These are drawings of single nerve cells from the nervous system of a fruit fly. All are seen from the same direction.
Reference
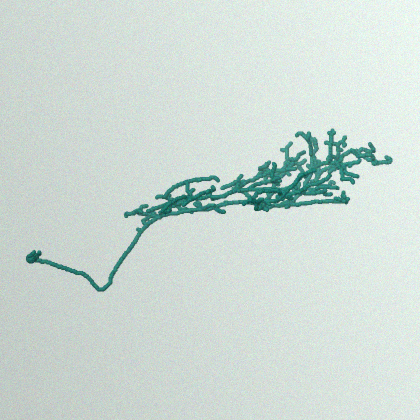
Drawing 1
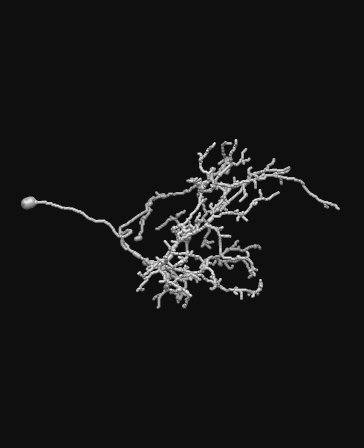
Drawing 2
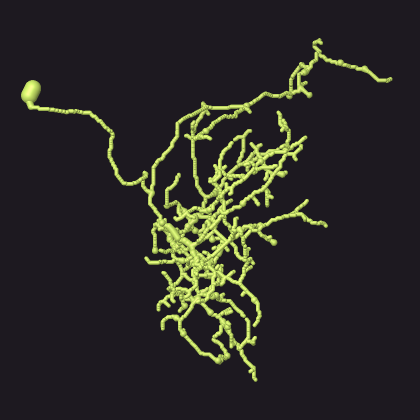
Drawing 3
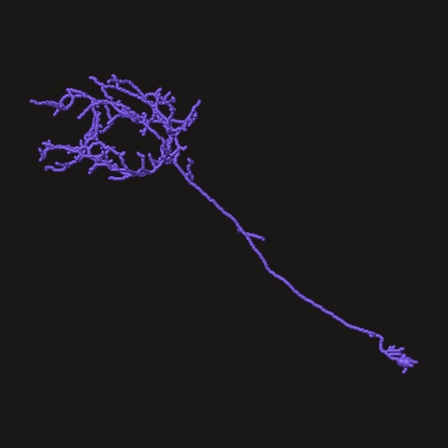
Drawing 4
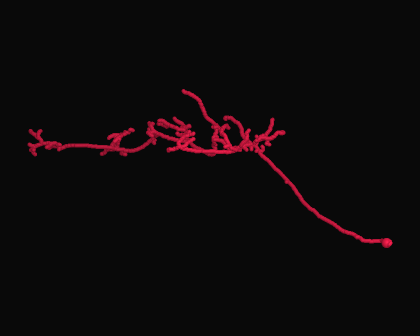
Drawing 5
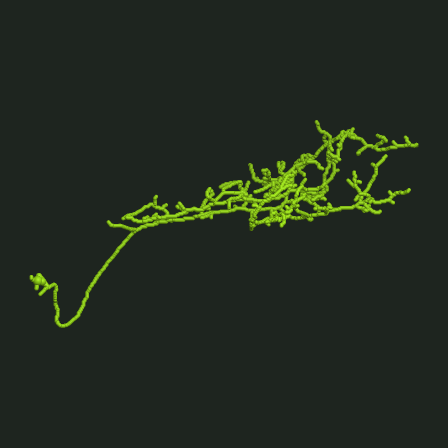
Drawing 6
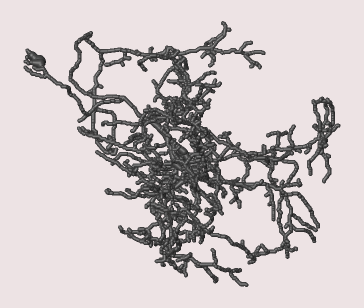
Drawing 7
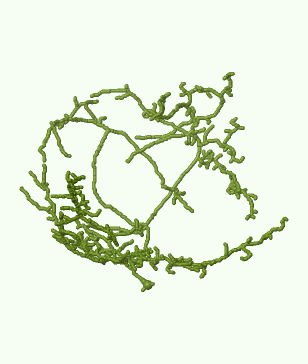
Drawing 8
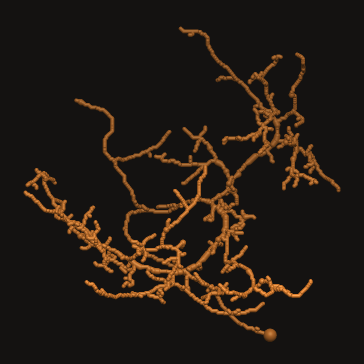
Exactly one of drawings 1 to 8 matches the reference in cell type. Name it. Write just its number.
5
